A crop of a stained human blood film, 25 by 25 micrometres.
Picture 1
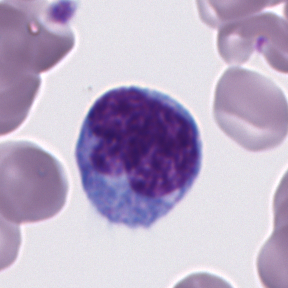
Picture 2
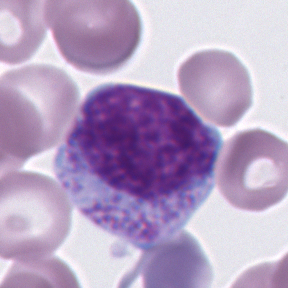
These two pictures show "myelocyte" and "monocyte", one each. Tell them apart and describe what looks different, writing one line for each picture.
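In picture 1 we see a monocyte: The cytoplasm contains no distinct granules.
In picture 2 we see a myelocyte: The cytoplasm holds many fine reddish-purple granules.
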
